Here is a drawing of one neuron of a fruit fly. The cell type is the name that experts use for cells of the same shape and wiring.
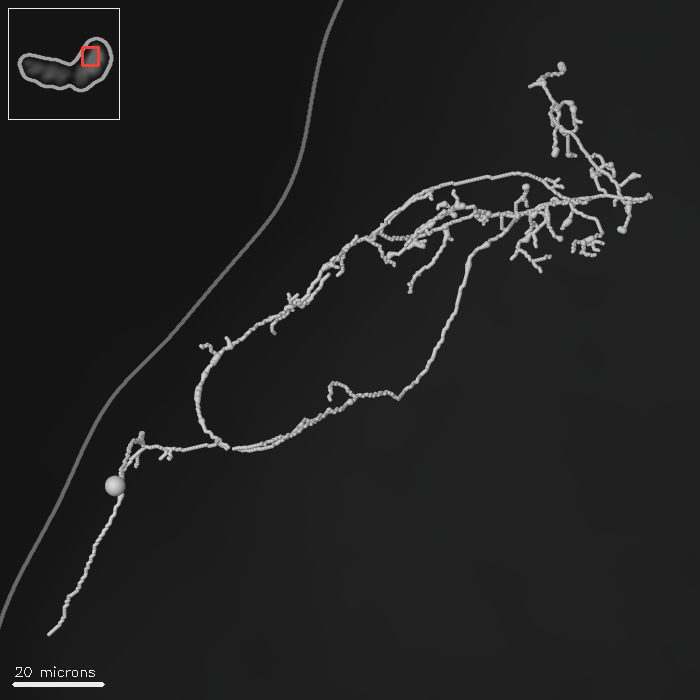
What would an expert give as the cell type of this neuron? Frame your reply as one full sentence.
The neuron here is of the cell type SMP220.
